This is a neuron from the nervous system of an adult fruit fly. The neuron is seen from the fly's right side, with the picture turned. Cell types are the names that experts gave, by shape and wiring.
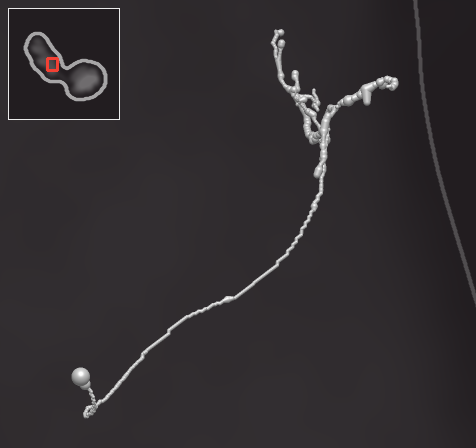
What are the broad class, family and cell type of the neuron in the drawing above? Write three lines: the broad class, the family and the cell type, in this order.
nerve-cord intrinsic neuron
hemilineage 03B
IN03B086_d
